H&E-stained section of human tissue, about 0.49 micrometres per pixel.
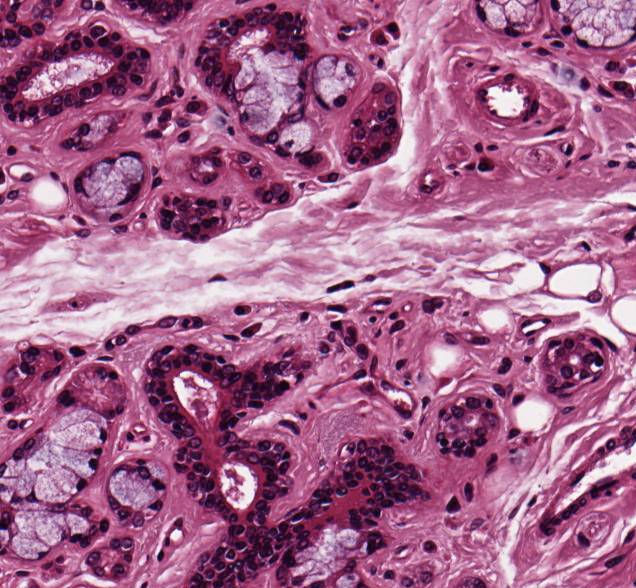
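Minor salivary gland, haematoxylin and eosin section. Glandular lobules occupy the upper and lower field, divided by a roughly horizontal band of fibrous stroma across the middle. Mucous and serous secretory units lie side by side within the lobules. Mucous acini: pale grey-blue, finely foamy cytoplasm; nuclei pushed to the unit periphery. Serous cells: crowded clusters, small dark round nuclei, pink-purple cytoplasm.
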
